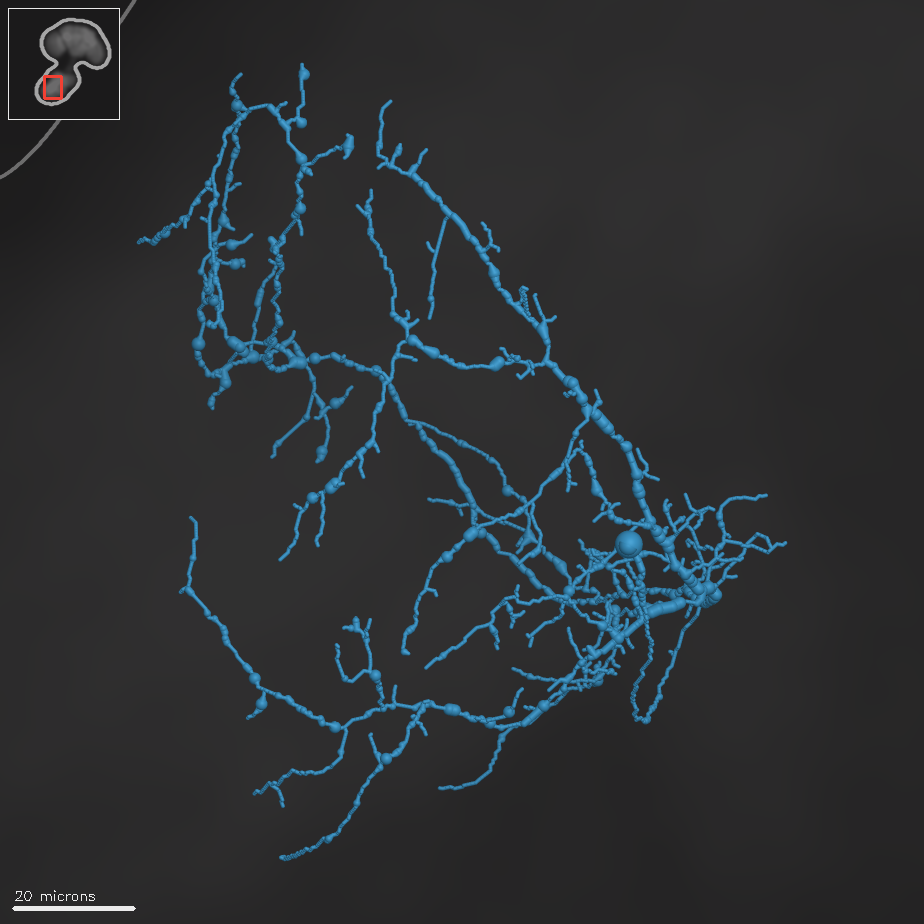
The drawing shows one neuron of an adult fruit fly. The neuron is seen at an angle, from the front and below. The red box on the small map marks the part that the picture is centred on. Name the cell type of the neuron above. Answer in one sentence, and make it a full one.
It is the cell type IN04B036 to which this neuron belongs.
